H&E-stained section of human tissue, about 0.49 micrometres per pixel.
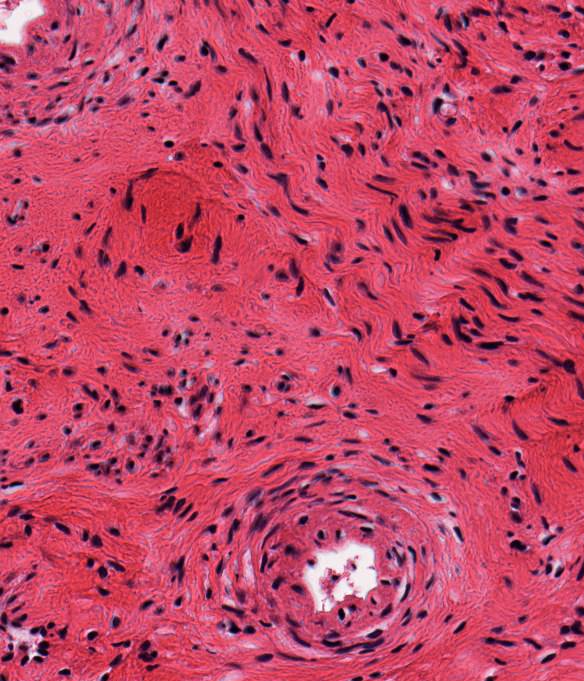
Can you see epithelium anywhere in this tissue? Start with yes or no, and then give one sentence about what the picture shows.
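No. No epithelium or glands are present anywhere in the field.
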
